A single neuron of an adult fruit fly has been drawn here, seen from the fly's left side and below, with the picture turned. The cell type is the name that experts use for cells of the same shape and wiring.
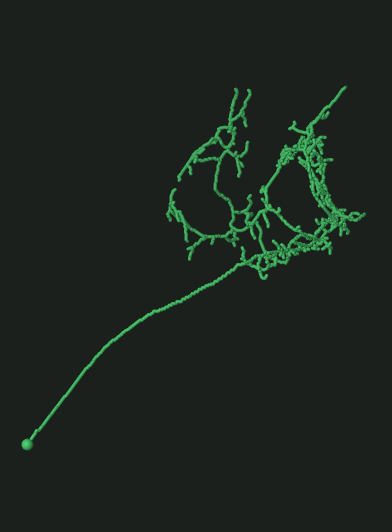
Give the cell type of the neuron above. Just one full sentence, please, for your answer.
This neuron counts as a member of the cell type IN06A051.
